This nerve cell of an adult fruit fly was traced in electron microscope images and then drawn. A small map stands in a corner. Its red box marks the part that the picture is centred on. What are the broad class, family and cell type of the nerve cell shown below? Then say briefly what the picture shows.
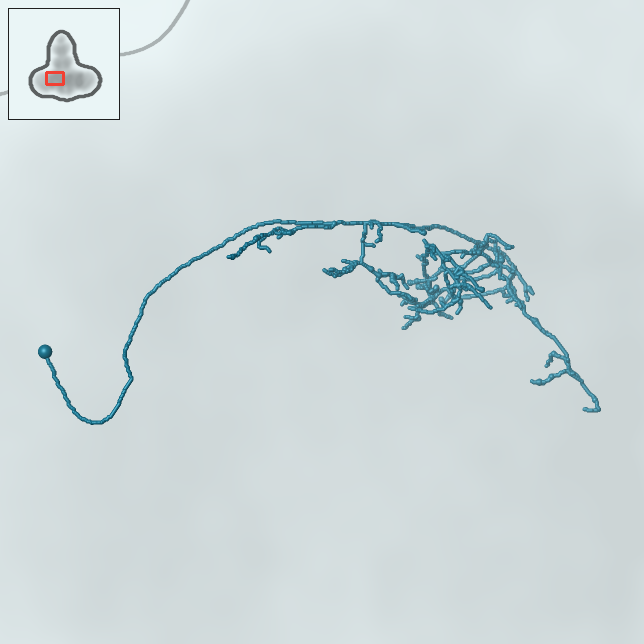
Its broad class is central-brain intrinsic neuron. The family is hemilineage SIPa1_ventral. The cell type is CB1434. The cell body is on the left of the picture. The picture shows dozens of branch ends.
